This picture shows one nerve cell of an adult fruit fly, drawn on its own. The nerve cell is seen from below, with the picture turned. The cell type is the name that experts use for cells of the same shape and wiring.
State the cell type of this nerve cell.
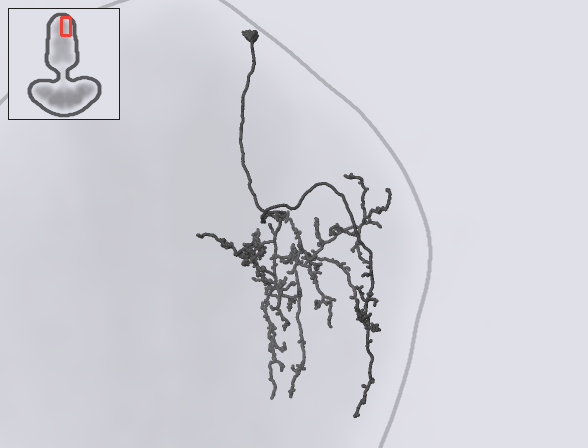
IN20A.22A028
